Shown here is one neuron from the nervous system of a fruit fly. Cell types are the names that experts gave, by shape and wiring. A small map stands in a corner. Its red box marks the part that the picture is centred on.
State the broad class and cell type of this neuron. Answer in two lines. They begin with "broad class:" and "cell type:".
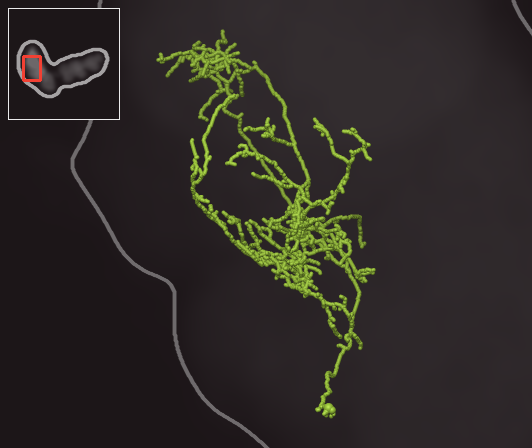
broad class: central-brain intrinsic neuron
cell type: CRE071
